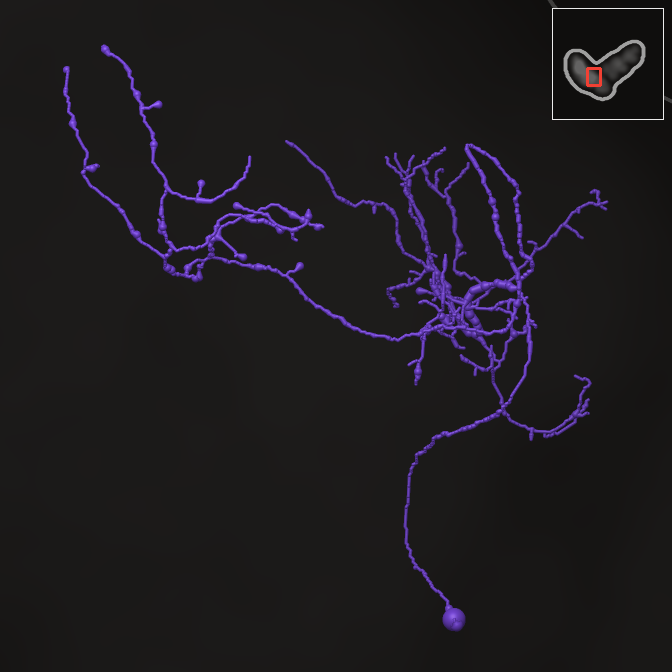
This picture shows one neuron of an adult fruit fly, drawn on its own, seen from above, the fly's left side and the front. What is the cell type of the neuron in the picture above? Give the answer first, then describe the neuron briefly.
Its cell type is CB2051. It is a central-brain intrinsic neuron. Dozens of branch ends can be seen. In this view it is about as wide as it is tall.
